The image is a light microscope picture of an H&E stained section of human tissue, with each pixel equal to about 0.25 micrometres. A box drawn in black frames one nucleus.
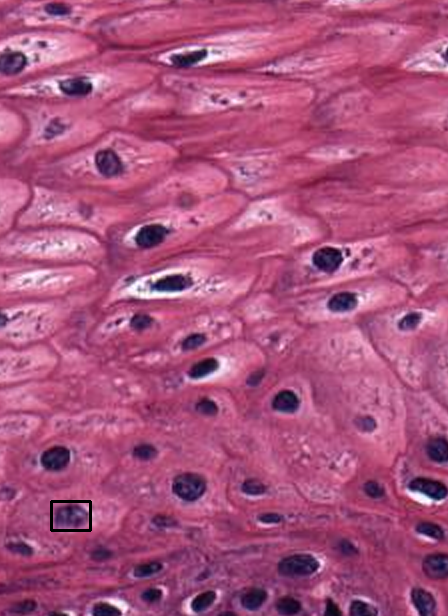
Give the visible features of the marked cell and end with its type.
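The nucleus is oval, lying wider than it is tall, with a smooth outline. The nuclear staining is dark purple but uneven, with paler patches inside it. The nucleus is surrounded on all sides by pink cytoplasm with a faintly streaky texture, and the cell's own border is hard to make out. It is a squamous epithelial cell.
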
